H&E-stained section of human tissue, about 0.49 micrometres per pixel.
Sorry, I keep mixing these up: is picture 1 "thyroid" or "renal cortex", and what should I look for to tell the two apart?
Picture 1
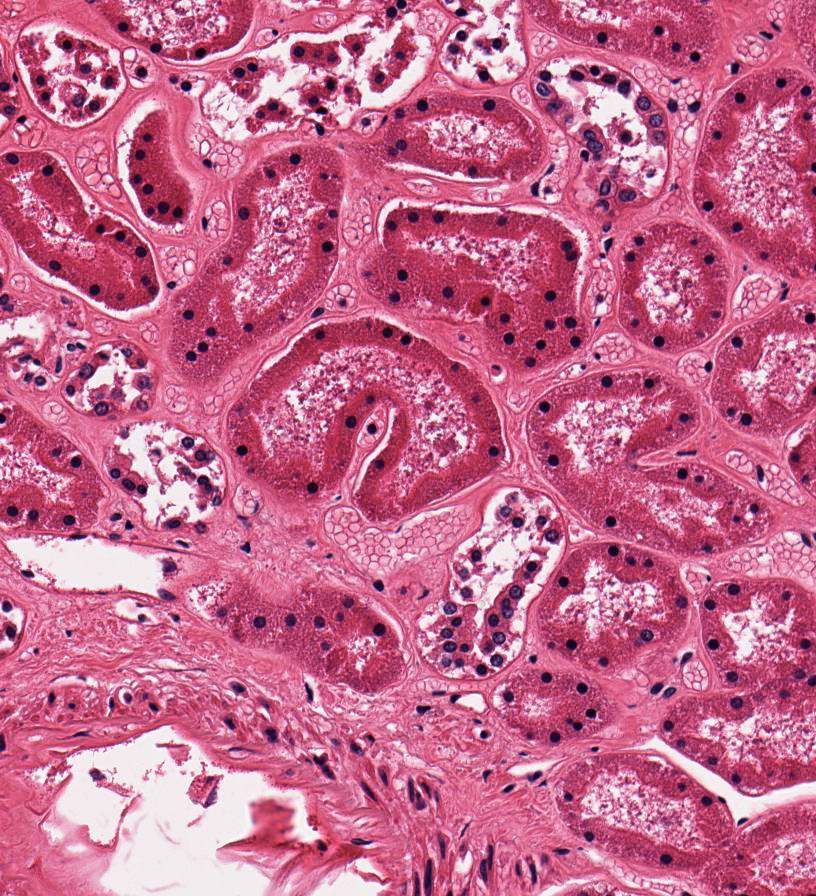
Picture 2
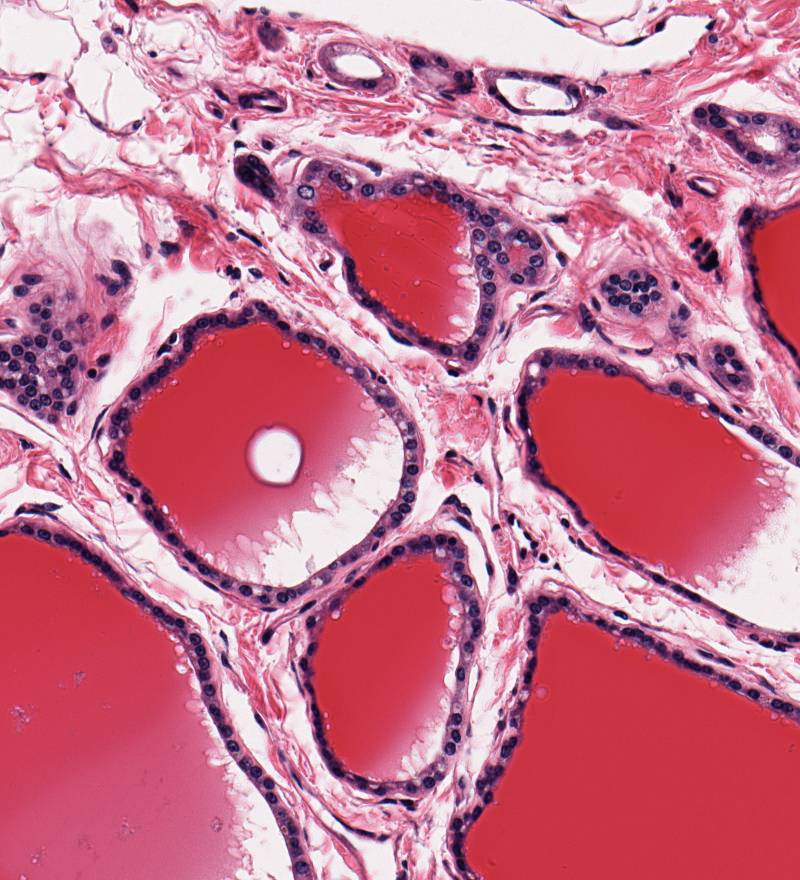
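Renal cortex, picture 1; thyroid, picture 2. Renal cortex: closely packed tubular profiles in round, oval and curved planes fill most of the field. Most are lined by a single layer of tall cuboidal to columnar cells with round nuclei near the base and abundant, deeply eosinophilic, finely granular cytoplasm. Narrow spaces between tubules hold clusters of small clear polygonal vacuoles, a fine honeycomb. Thyroid: follicles are lined by a single layer of low cuboidal to flattened cells whose small, round, dark nuclei are evenly spaced and not overlapping. Loose pink fibrous stroma, widest at the top, holds small thin-walled vessels; compact dark-nucleated cell clusters lacking a filled lumen sit at the left edge and upper centre-right.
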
